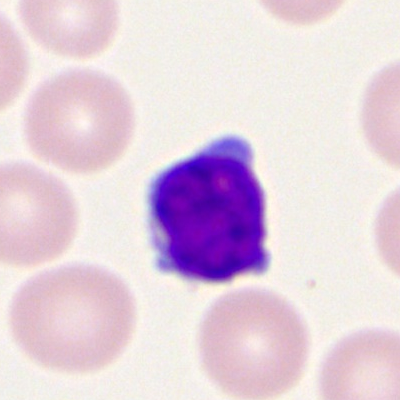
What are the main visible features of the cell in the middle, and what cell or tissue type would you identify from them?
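Notice first that the nucleus fills almost the whole cell. Around it, the cytoplasm is only a scant rim, and what shows of it is pale blue. Now look at the upper right, where a small pale blue bulge of cytoplasm sticks out. This cell is a lymphocyte.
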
